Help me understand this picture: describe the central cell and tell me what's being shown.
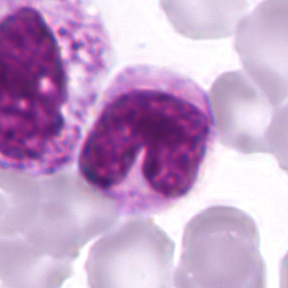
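Looking at the central cell, its outline is rounded and smooth. The nucleus bends into a horseshoe shape, and its notch opens downward. Fine pink-violet granules lie in the cytoplasm. I see no vacuoles there. This is a band neutrophil.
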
